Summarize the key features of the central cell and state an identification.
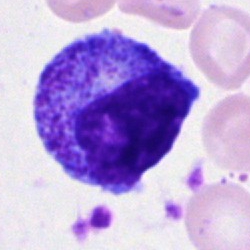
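Find the nucleus first: it lies off-centre, toward the lower right of the cell. It is one unlobed mass, stained deep purple and darker than the cytoplasm. Now look just above it, where a paler area of cytoplasm sits against its upper edge. The cell is a promyelocyte.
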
